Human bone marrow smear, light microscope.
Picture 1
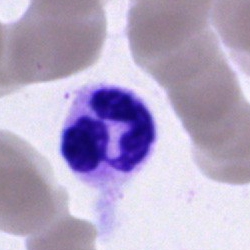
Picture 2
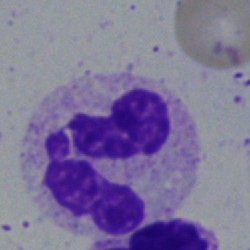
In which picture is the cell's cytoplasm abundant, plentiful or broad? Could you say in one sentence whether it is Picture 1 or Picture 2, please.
Abundant cytoplasm surrounds the nucleus in picture 2.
